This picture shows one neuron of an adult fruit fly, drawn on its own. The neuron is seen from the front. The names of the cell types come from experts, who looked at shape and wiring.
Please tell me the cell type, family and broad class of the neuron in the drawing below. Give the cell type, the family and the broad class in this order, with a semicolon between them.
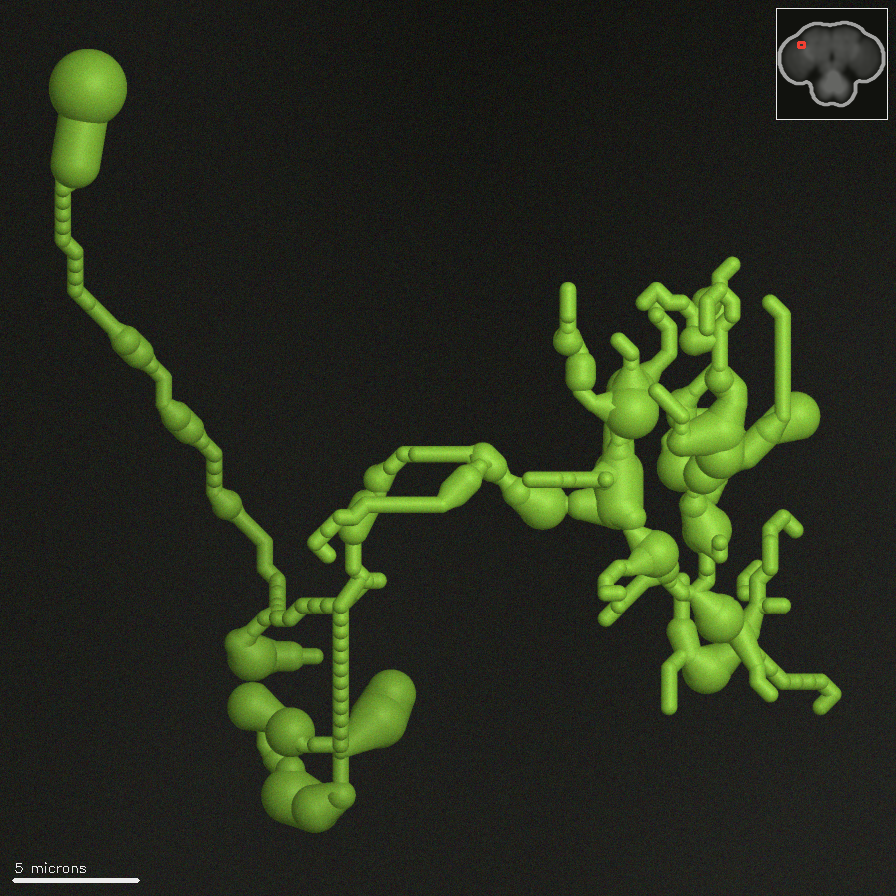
T5d; T; optic-lobe intrinsic neuron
